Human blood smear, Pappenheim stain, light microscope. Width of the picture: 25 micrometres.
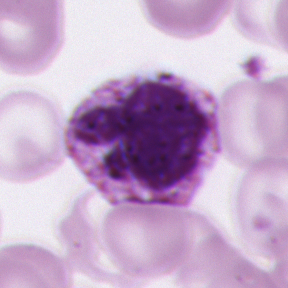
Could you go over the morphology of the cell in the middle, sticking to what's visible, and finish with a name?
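The outline is roughly round, though a little irregular and angular. I count two nuclear lobes, a smaller one left, a larger one right. Dark dot-like granules lie over the nucleus too. I see no nucleoli. So, a basophil.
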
